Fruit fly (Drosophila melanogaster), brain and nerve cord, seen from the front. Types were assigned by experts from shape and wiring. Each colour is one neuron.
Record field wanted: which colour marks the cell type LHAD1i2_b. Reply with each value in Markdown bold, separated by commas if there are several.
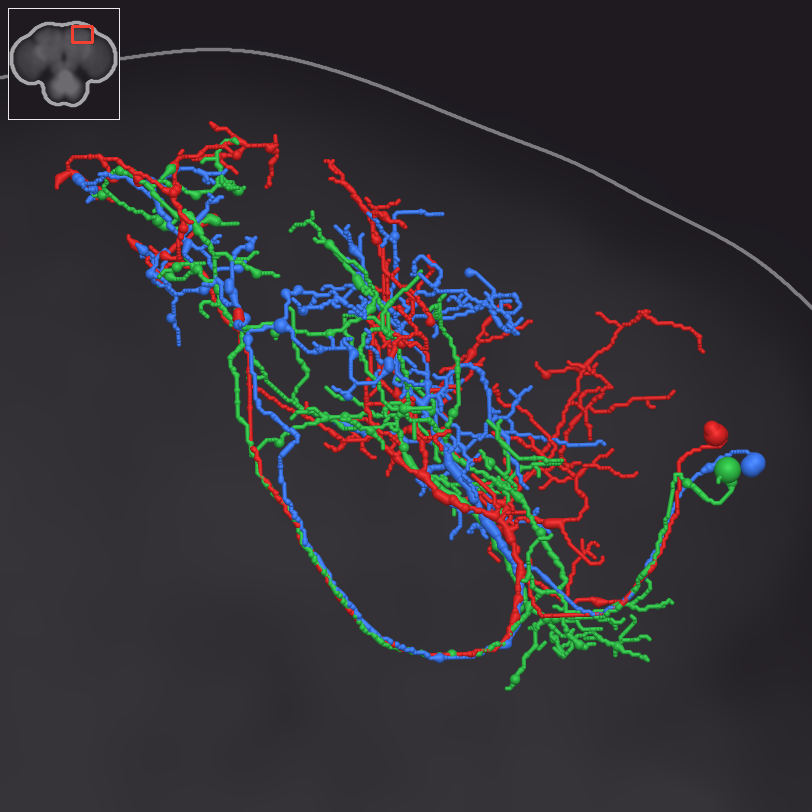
**red**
